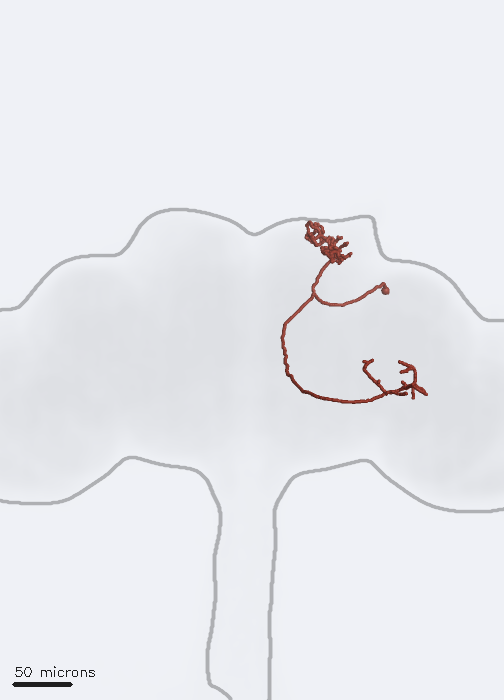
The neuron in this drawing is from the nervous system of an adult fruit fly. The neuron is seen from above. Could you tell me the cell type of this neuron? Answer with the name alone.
M_lvPNm40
